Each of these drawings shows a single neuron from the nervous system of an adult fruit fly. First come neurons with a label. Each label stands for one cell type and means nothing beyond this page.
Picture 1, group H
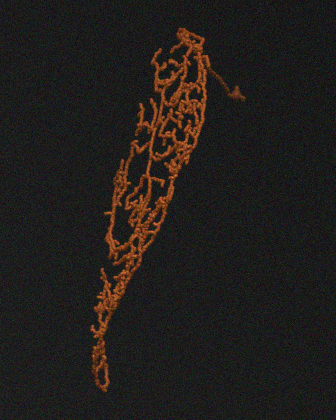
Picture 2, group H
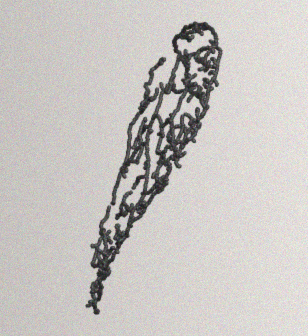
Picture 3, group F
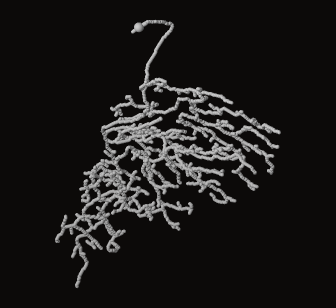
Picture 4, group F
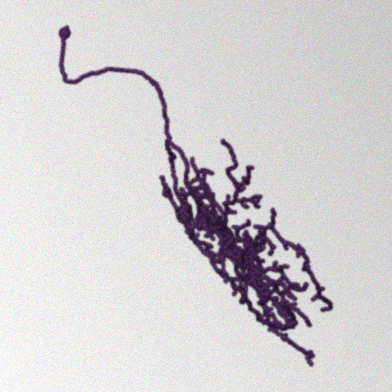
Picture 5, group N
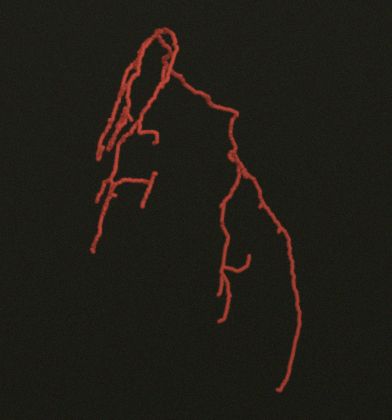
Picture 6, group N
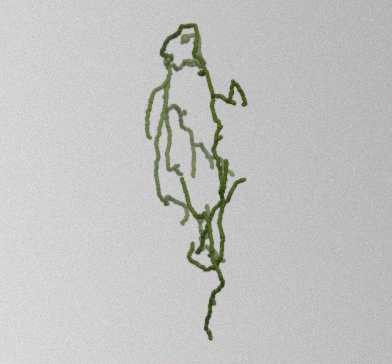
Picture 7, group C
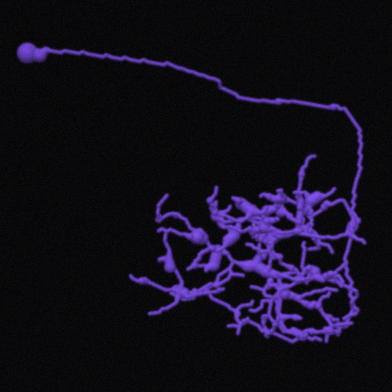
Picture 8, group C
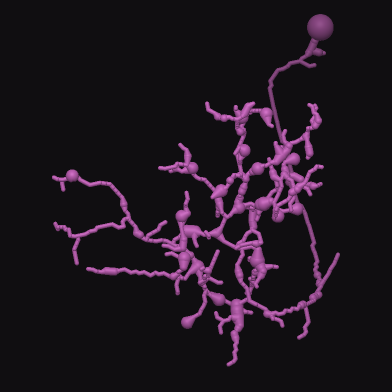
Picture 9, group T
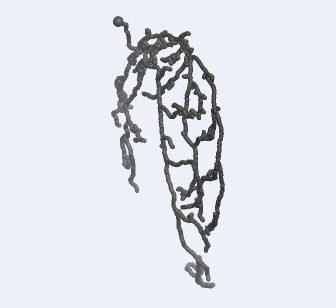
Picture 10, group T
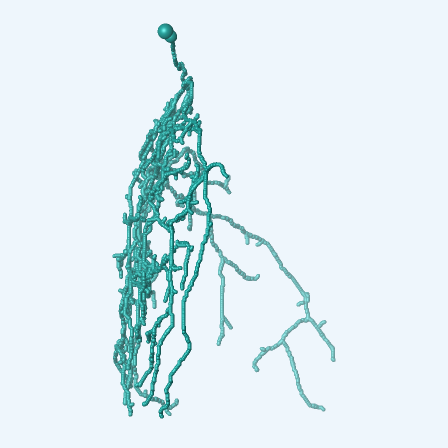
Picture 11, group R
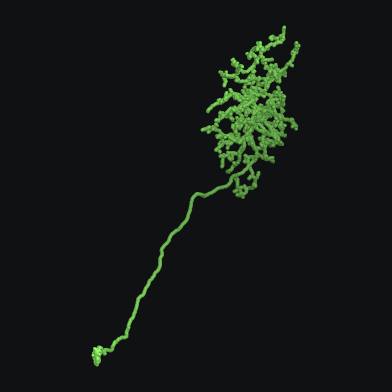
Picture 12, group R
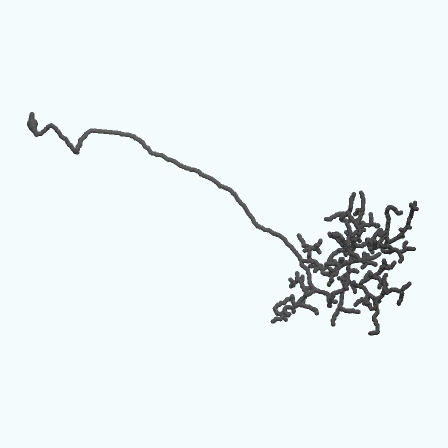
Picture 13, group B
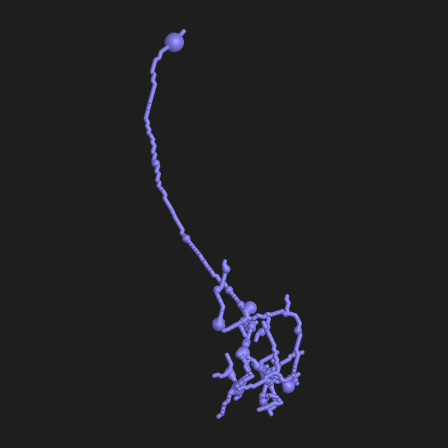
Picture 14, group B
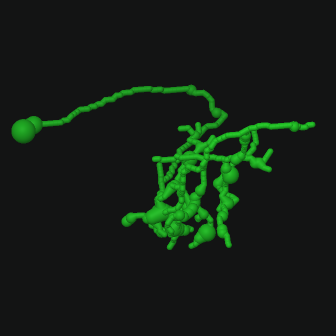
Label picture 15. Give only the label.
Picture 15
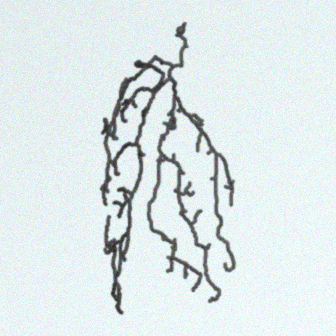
group N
